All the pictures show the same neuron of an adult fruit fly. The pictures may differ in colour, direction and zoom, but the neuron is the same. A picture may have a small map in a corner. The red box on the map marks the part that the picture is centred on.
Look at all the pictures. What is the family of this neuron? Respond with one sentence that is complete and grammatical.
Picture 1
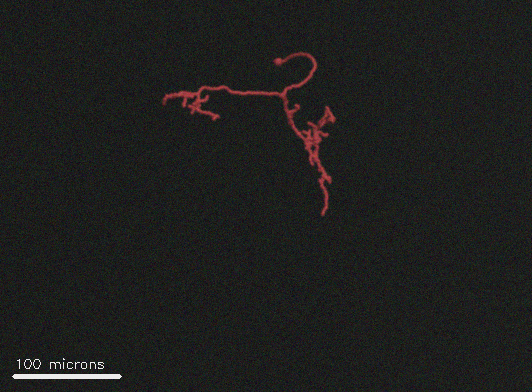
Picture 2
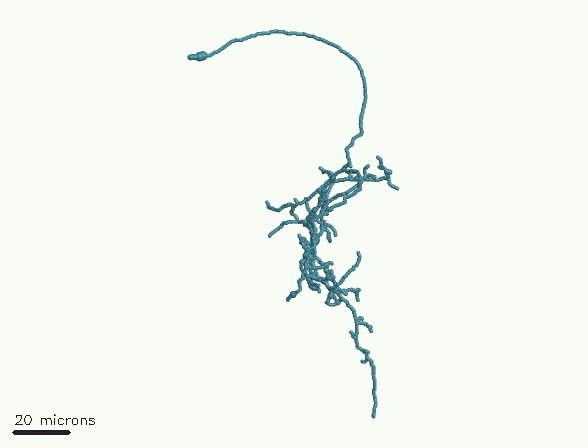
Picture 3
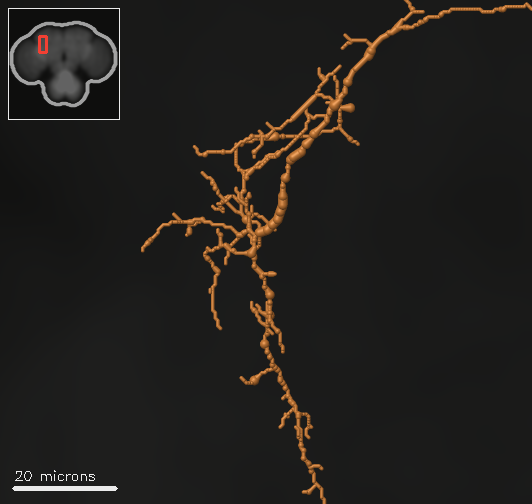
One member of family hemilineage SLPad1_posterior is this neuron.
